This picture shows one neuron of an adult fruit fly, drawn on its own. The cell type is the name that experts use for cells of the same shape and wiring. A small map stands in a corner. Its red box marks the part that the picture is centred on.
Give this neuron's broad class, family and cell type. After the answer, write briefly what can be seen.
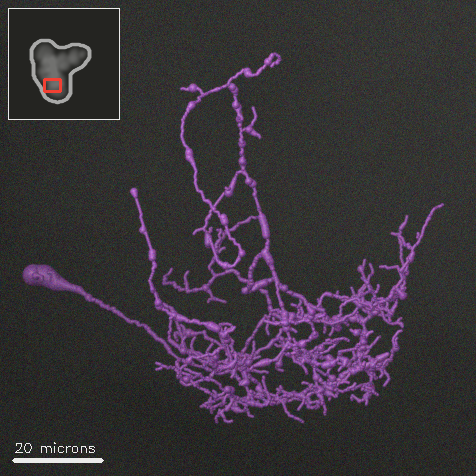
Its broad class is central-brain intrinsic neuron. The family is hemilineage VLPl&p1_lateral. The cell type is AVLP333. The cell body can be seen on the left of the picture. By the scale bar it is about 95 microns wide in this view. The picture shows dozens of branch ends.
